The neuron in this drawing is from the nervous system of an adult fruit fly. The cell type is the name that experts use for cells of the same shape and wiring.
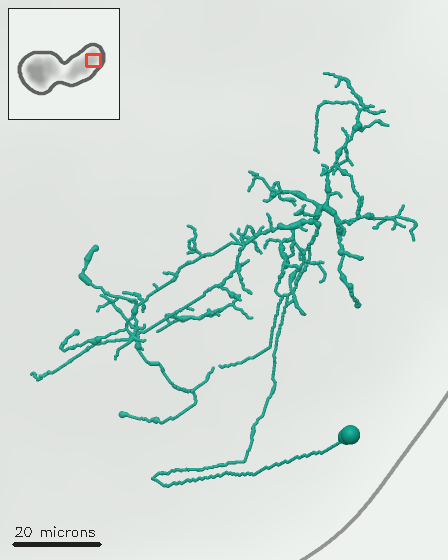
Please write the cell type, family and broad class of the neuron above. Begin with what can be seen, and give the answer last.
Its cell body lies at the lower right of the picture. By the scale bar it is about 100 microns tall in this view. Dozens of branch ends can be seen. It is of cell type IN14A056. Its family is hemilineage 14A. Its broad class is nerve-cord intrinsic neuron.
